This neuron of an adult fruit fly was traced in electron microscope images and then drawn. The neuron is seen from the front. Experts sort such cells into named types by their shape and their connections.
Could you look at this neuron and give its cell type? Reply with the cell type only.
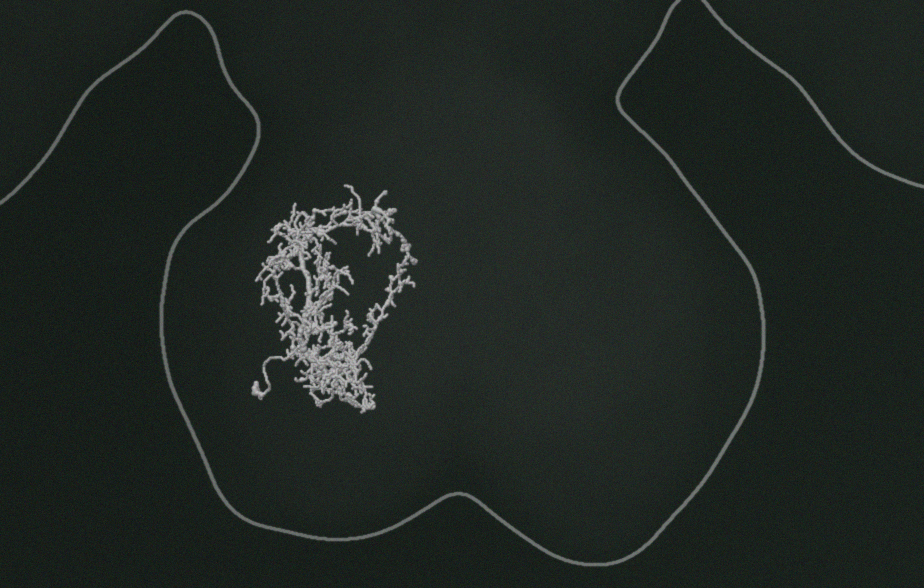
IN08A019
